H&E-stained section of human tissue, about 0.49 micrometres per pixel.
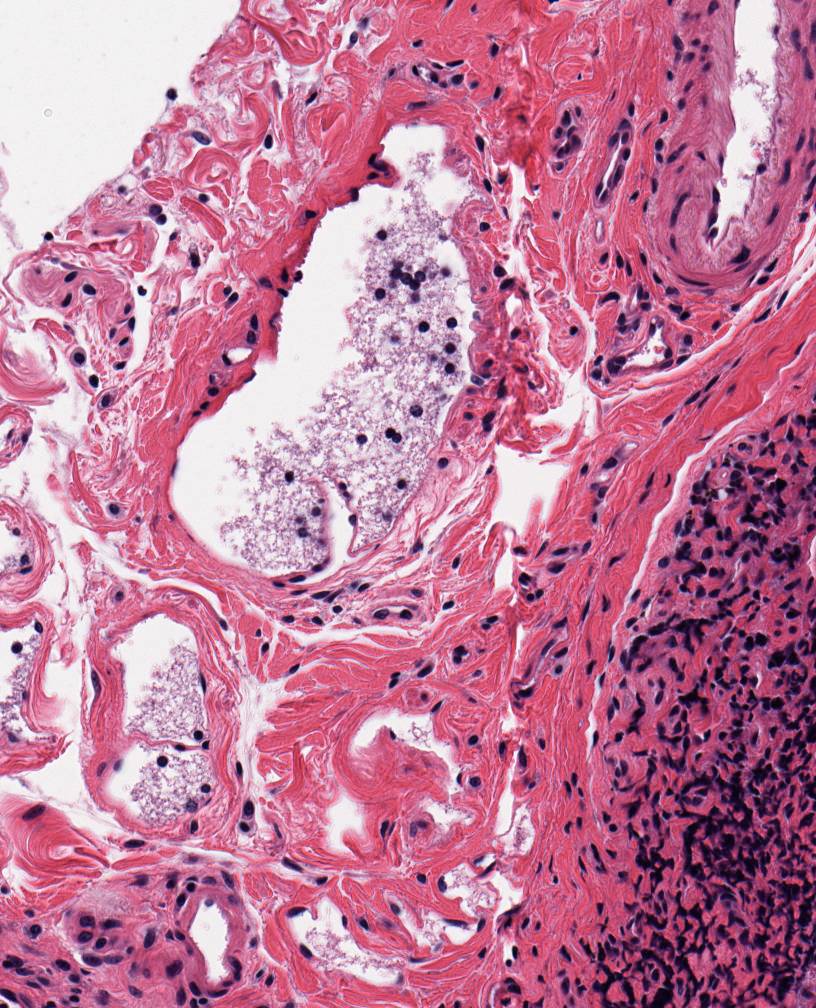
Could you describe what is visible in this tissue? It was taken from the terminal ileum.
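A single layer of flattened cells with thin, dark nuclei lines the dilated spaces. Scattered in the granular material of the central space are small, round, dark nuclei. A diagonal band of parallel pink fibres with elongated nuclei runs from upper right toward lower middle. A dense crowd of small, dark-staining nuclei fills the lower right edge.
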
